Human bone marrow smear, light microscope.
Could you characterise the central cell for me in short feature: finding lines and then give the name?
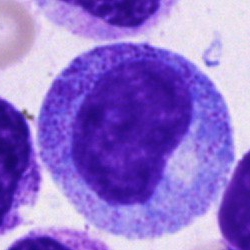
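Outline: round, with a smooth edge
Nucleus: shallow indentation on its lower right side
Position: nucleus off-centre toward the upper left
Cytoplasm: wider band on the right and below; no vacuoles
Name: promyelocyte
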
